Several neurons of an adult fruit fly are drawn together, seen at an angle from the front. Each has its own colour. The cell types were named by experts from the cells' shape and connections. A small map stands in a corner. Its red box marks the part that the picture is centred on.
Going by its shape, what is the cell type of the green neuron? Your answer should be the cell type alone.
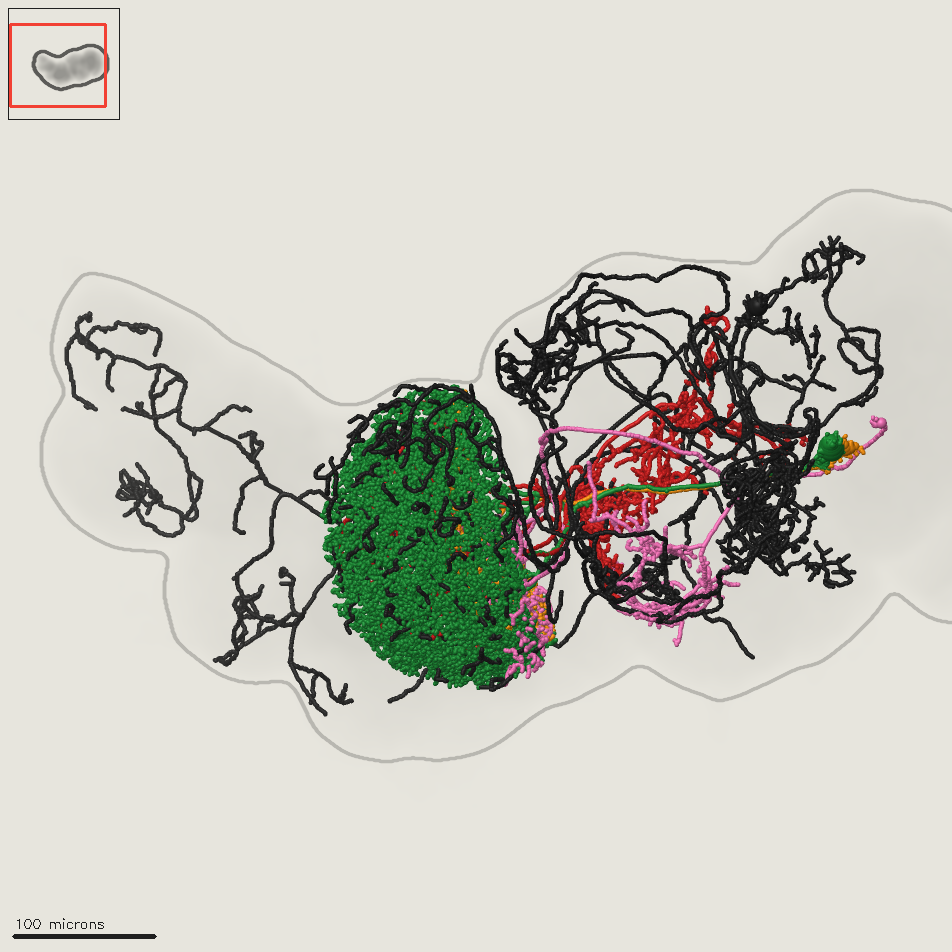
CT1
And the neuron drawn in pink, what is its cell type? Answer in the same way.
LoVC21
